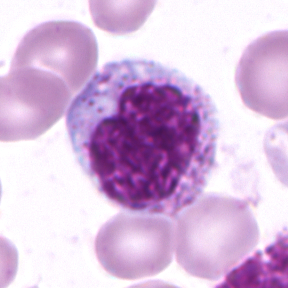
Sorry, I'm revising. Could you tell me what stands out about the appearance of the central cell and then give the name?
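Look first at the outline: it is roughly round, and its edge is smooth. Now follow the nucleus, which is irregular, with a notch cutting into it from the left side. The cytoplasm around it is pale grey-blue, and fine purple granules are scattered through it. This cell is a metamyelocyte.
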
